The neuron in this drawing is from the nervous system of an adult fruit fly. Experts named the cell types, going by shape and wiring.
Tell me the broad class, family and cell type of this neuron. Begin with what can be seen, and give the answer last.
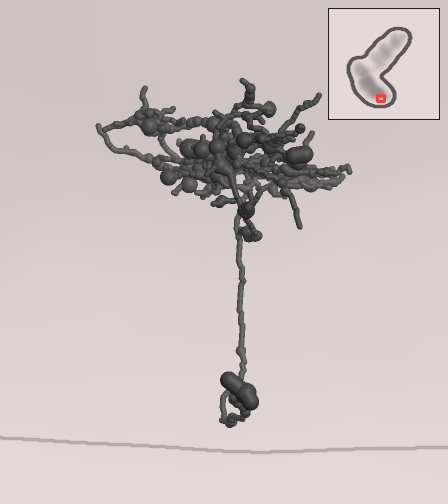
The cell body can be seen at the bottom of the picture. The picture shows dozens of branch ends. It is an optic-lobe intrinsic neuron. Its family is Cm. Its cell type is Cm3.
